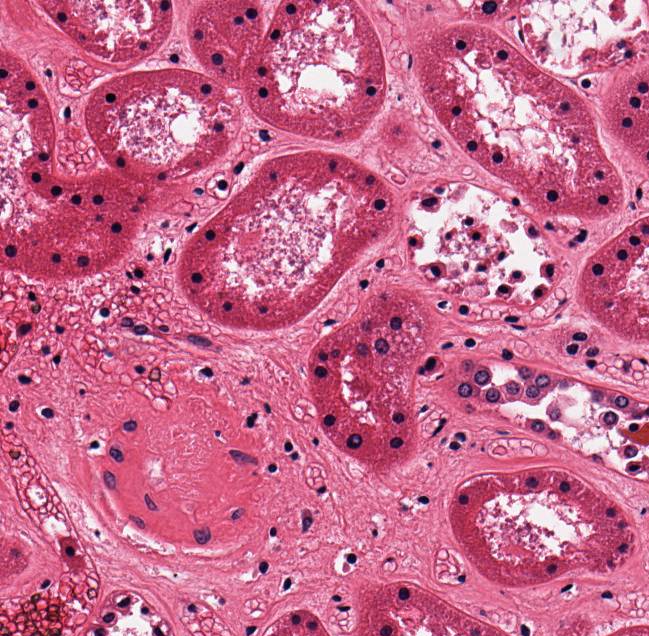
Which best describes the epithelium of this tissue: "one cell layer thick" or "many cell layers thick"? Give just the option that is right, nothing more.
One cell layer thick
